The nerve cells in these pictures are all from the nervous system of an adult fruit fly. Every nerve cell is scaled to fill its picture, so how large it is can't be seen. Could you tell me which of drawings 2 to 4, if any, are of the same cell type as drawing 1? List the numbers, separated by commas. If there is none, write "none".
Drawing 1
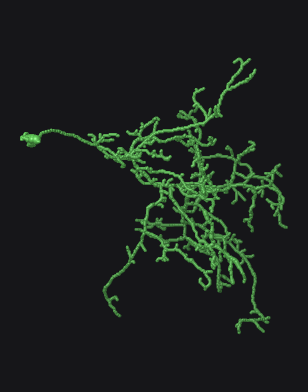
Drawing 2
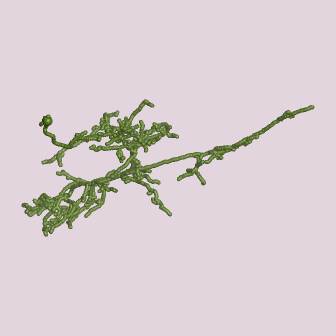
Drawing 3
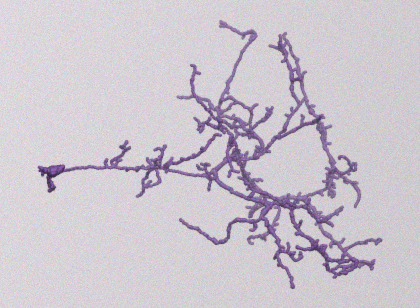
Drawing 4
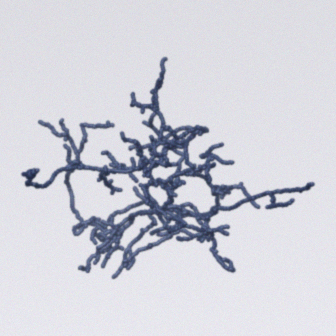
3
